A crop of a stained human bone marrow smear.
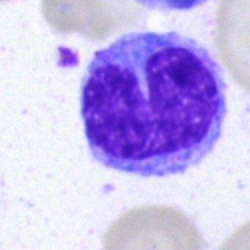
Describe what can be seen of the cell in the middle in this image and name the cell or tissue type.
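The cell has a round outline. Its nucleus fills most of the cell and has a deep, narrow cleft entering from the top. Around the nucleus, the cytoplasm forms a narrow rim. This cell is a monocyte.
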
